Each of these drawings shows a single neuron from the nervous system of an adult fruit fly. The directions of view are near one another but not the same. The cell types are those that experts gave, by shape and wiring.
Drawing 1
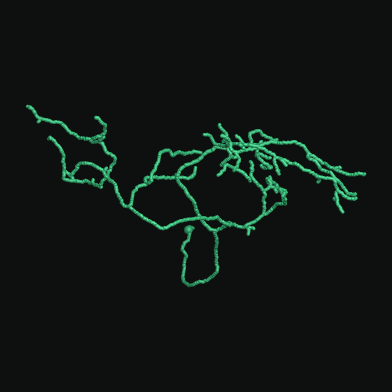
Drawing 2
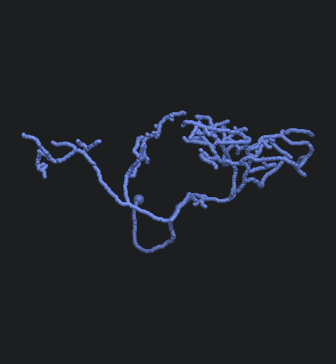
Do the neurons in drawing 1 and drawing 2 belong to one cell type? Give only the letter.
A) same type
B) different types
A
